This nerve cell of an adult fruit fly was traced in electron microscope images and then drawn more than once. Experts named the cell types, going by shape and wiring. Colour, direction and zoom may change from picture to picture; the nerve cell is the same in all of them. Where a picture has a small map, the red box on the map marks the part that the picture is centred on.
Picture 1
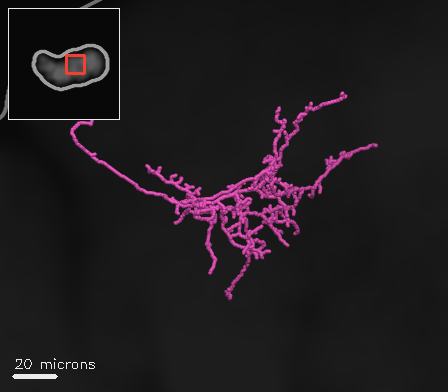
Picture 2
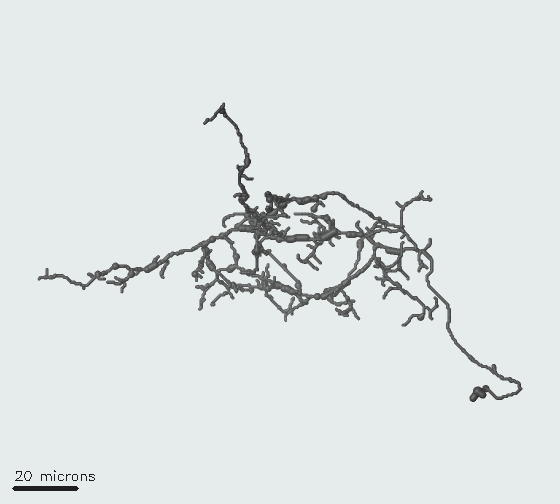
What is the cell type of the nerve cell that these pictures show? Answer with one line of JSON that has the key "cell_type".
{"cell_type": "CL128_a"}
